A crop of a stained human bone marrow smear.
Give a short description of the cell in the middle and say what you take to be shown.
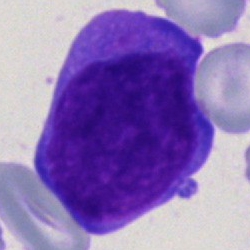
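The nucleus fills most of the cell, leaving a narrow rim of cytoplasm stained deep blue. That rim is widest along the top of the cell. A small rounded bleb protrudes from the lower right edge. It is a blast.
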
